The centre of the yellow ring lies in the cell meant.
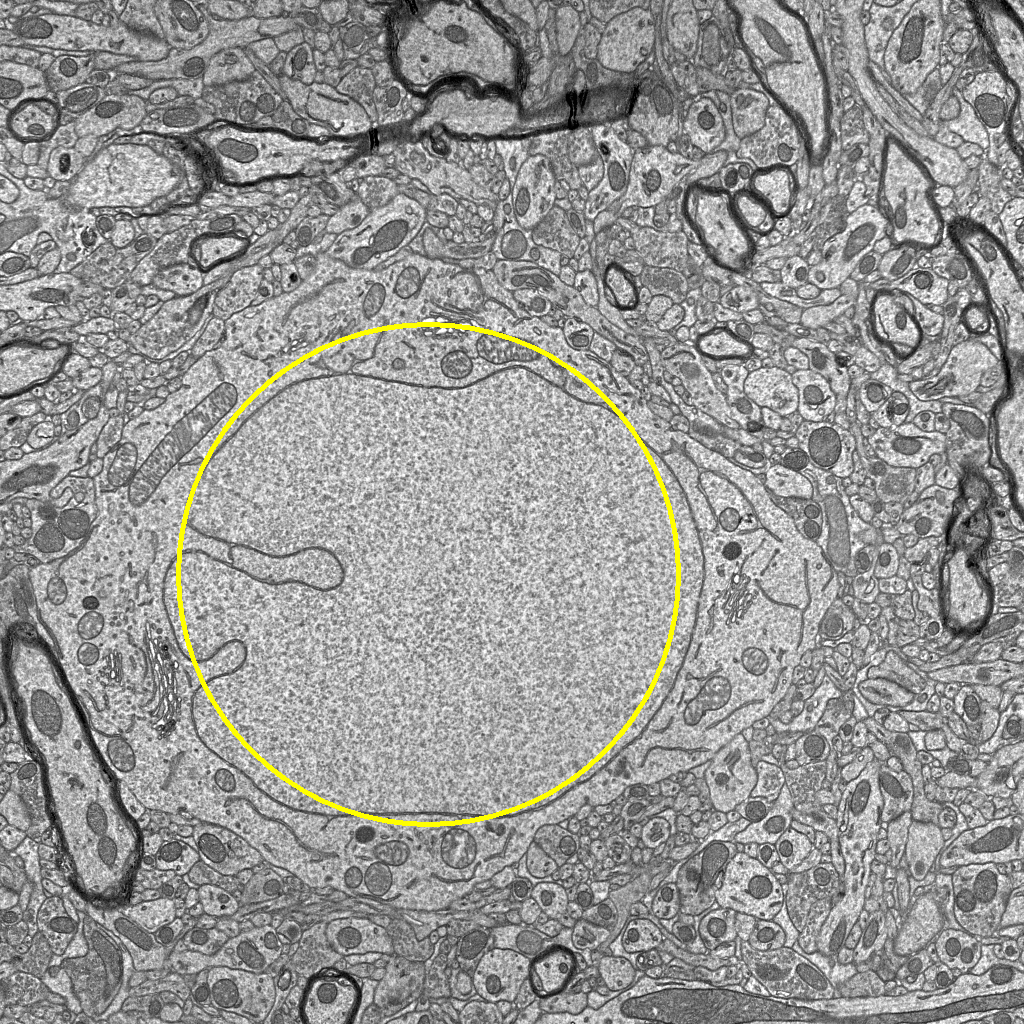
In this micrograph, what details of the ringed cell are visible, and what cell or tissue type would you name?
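Within this plane the entire outline of the large, nearly round nucleus is visible. From the left edge of the nucleus, a long finger-like fold of the nuclear envelope extends inward toward its centre. No nucleolus appears in this plane of the nucleus. Curved Golgi stacks occupy the cytoplasm to the lower left of the nucleus. The ringed cell is an excitatory neuron.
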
